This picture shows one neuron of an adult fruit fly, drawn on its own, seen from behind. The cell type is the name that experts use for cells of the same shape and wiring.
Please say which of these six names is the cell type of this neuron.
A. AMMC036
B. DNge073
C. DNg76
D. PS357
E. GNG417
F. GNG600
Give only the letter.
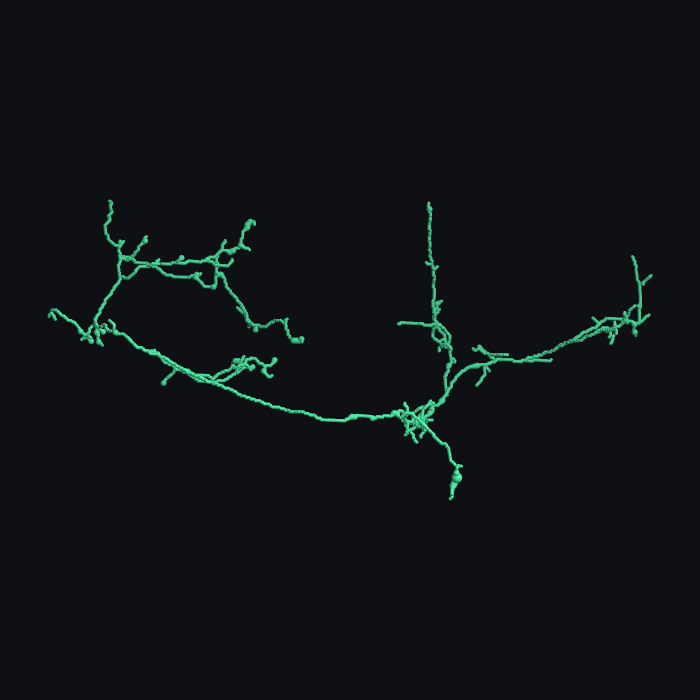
F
